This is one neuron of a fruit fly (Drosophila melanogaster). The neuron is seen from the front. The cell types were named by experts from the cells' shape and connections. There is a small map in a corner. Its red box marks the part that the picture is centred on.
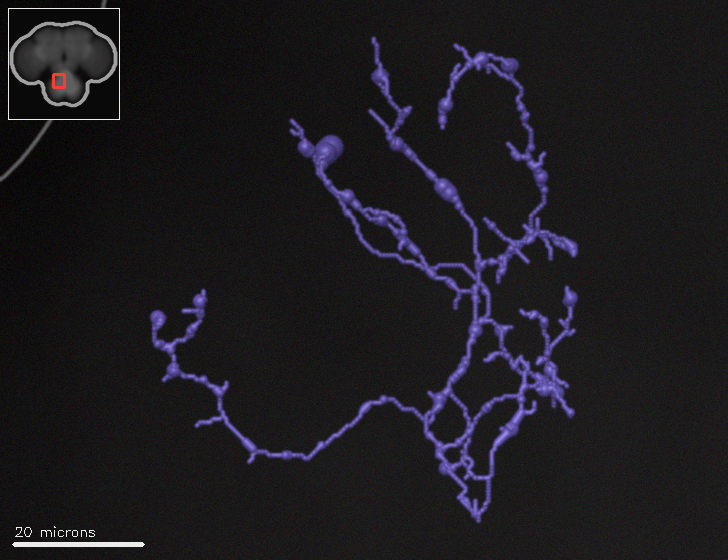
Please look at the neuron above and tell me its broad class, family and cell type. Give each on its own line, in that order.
nerve-cord intrinsic neuron
hemilineage 20A.22A
IN20A.22A088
